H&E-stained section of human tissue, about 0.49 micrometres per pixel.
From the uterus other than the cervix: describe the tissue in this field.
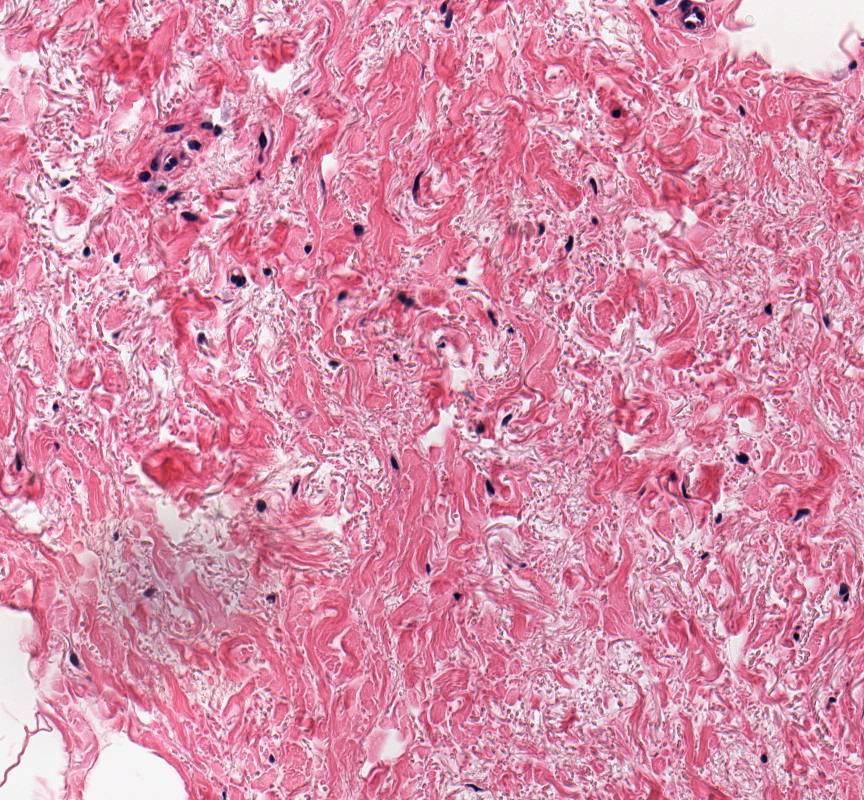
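The collagen bundles are pink and wavy, running in haphazard, interlacing directions. Nuclei are sparse and widely scattered; they are small, dark and oval to spindle-shaped, with little visible cytoplasm. Near the upper left lies a small group of closely set dark nuclei.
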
